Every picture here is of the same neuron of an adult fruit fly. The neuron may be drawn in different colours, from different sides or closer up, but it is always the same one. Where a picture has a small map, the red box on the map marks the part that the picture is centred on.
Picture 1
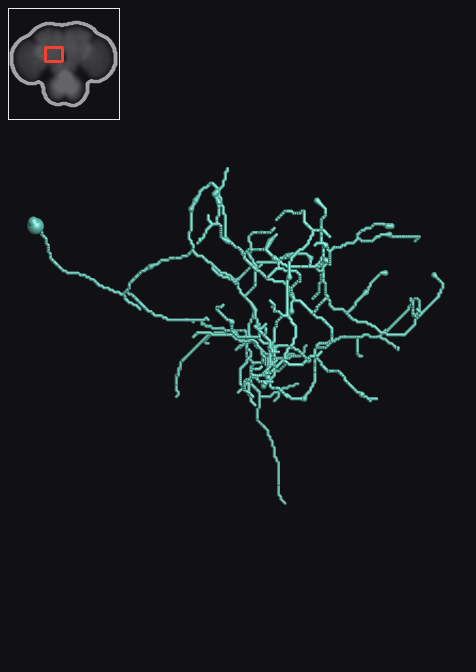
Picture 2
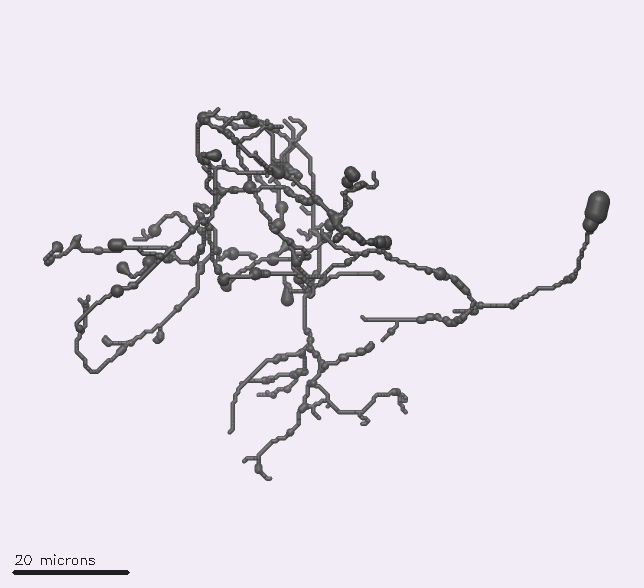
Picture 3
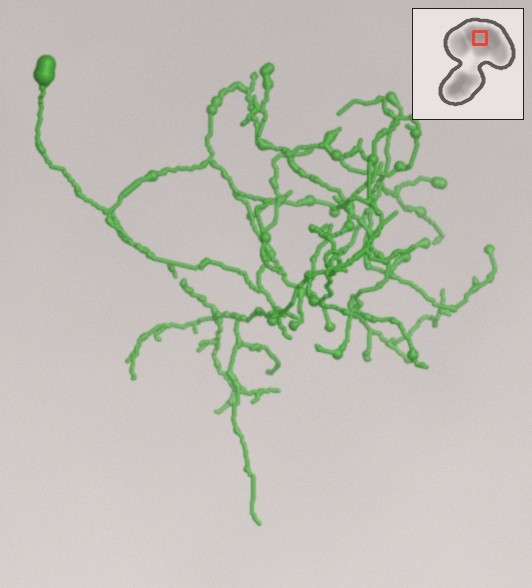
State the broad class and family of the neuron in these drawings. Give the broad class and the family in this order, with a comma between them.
central-brain intrinsic neuron, hemilineage ALl1_dorsal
